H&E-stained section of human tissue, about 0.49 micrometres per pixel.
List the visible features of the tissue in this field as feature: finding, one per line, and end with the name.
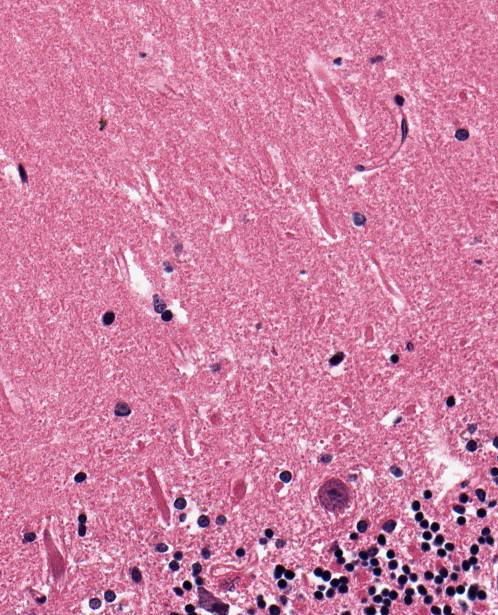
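Neuropil: pale pink, finely fibrillar, few cells, fills most of field
Scattered nuclei: small, dark, sparse in fibrillar area
Nuclear crowd: dense, small, round, dark, lower right corner
Large neuron: single, bottom centre at crowd's upper edge; round pale nucleus, distinct nucleolus
Tissue: cerebellum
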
